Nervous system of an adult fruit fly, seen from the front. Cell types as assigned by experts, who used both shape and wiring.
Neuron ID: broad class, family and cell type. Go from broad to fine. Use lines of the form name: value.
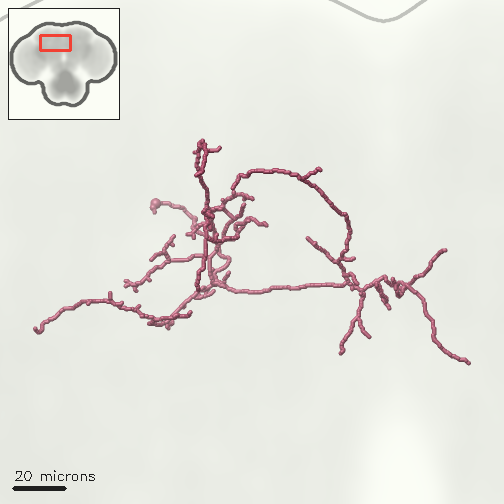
broad class: central-brain intrinsic neuron
family: hemilineage PSp3
cell type: IB087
